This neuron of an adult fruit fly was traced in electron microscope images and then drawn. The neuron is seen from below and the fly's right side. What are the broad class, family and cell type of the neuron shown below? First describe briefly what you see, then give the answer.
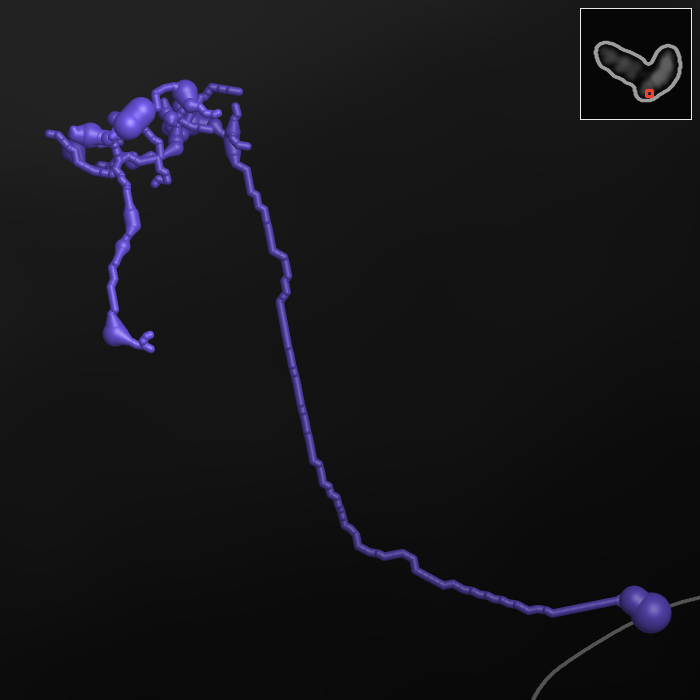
Its cell body lies at the lower right of the picture. As drawn here it is about as wide as it is tall. It is an optic-lobe intrinsic neuron. The family is Cm. Its cell type is Cm2.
